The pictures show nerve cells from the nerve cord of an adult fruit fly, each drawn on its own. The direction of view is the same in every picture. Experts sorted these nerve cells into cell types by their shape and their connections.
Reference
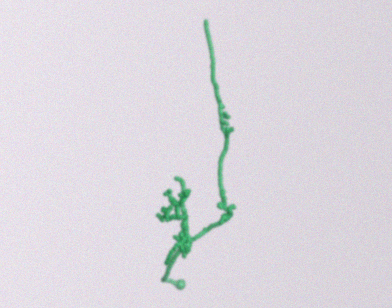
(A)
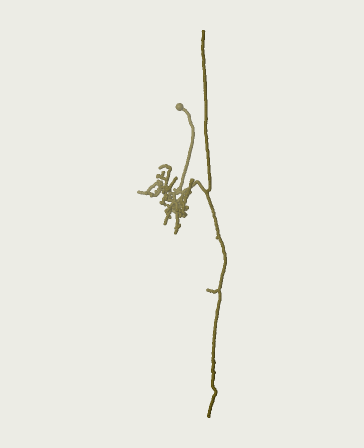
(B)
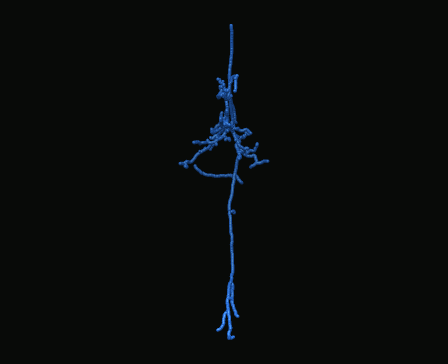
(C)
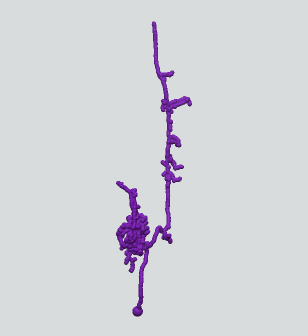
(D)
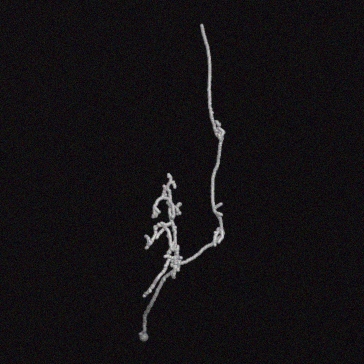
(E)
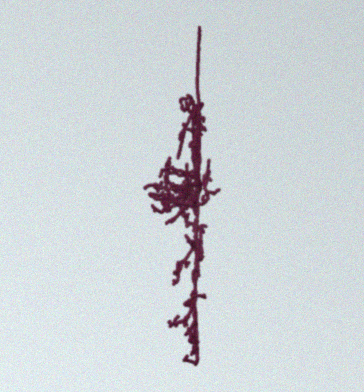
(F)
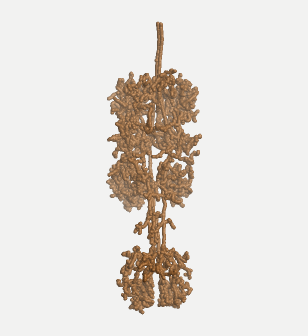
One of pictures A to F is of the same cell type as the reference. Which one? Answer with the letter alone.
D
